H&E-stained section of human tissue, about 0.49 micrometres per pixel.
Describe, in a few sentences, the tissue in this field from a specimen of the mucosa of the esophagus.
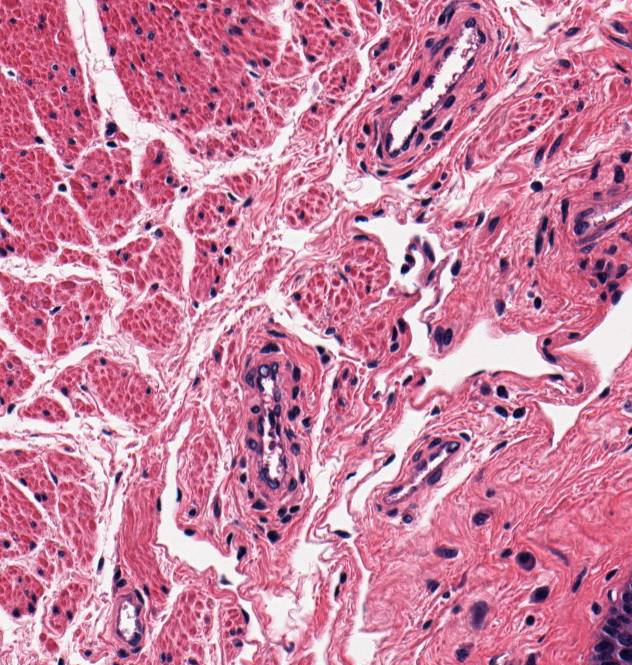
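Muscle bundles occupy upper left and left side; collagenous connective tissue occupies right and lower right. Narrow white clefts separate many bundles in the upper left. Mid-field: several small vessels, narrow slit-like lumens, each ringed by closely packed nuclei. No fat cells seen.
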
